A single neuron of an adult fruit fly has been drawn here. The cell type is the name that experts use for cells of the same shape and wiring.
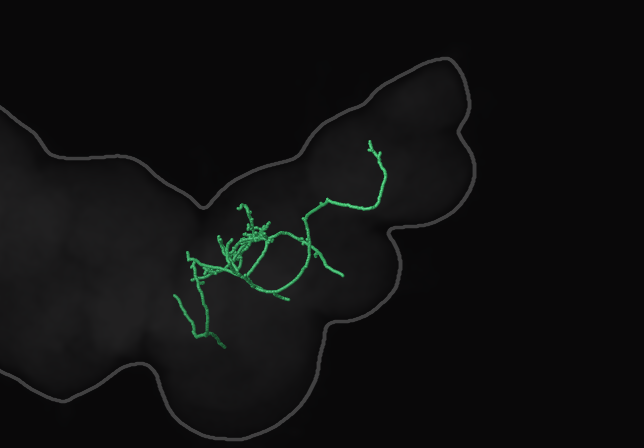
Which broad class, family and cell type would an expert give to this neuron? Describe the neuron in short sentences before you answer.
No cell body is drawn. In this view it is about as wide as it is tall. This is a nerve-cord intrinsic neuron. The family is hemilineage 12B. Its cell type is IN12B044_c.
